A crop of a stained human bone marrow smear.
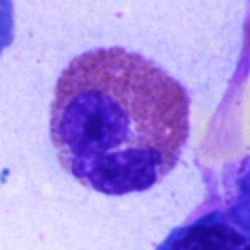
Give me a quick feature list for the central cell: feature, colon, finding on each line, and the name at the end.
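Lobes: nucleus made of two
Position: nucleus in lower left of cell
Chromatin: dark purple, clumped
Cytoplasm: packed with orange-pink granules
Name: eosinophil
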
